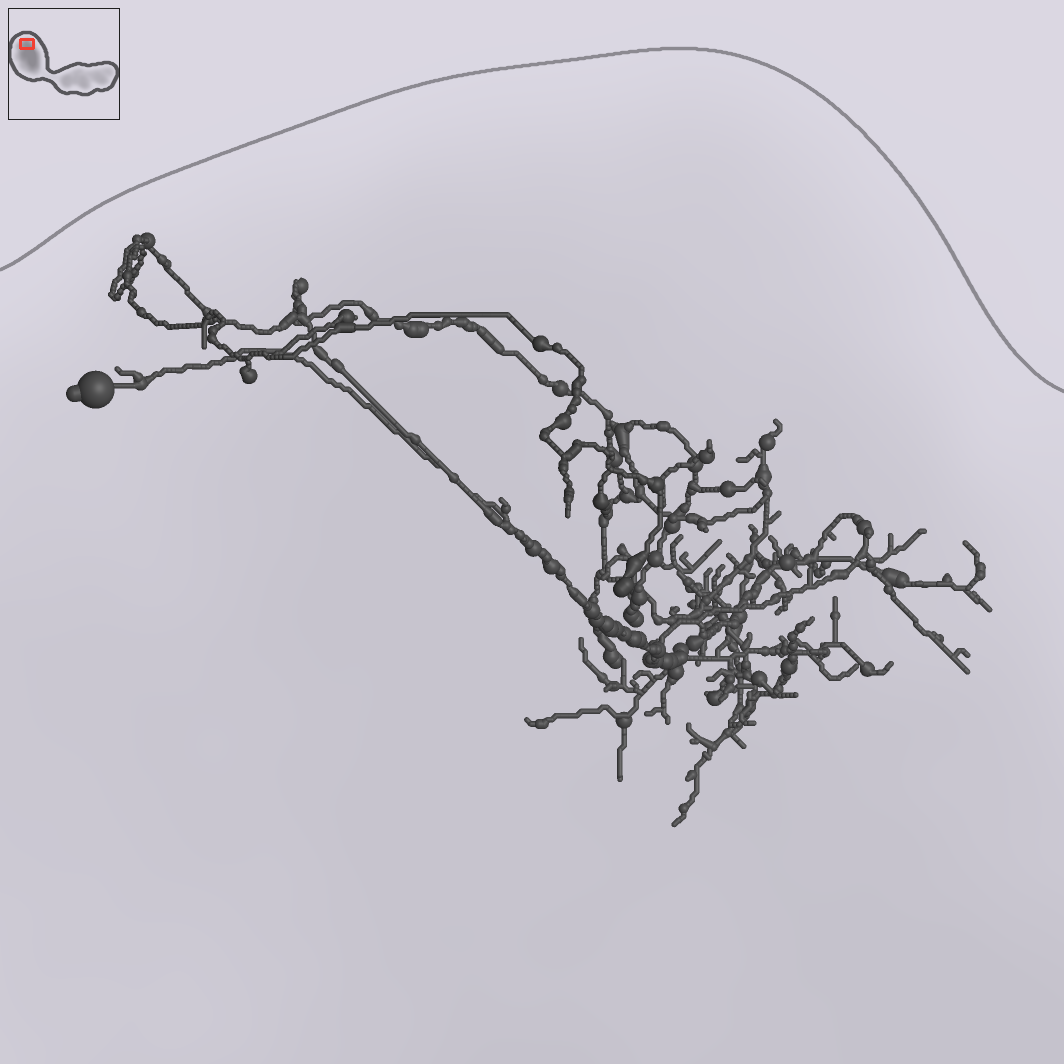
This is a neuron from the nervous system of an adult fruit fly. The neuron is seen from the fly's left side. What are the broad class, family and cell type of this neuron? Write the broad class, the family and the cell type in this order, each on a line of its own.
central-brain intrinsic neuron
hemilineage LHd1
CB1924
